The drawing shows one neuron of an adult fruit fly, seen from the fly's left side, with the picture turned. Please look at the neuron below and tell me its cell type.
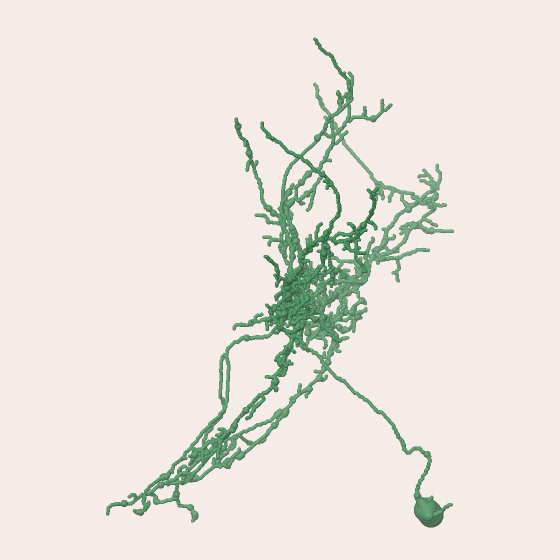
vPR9_c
